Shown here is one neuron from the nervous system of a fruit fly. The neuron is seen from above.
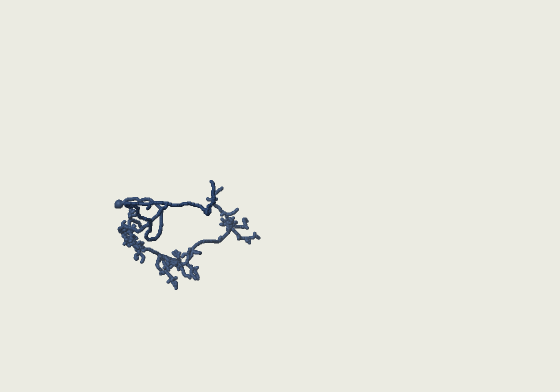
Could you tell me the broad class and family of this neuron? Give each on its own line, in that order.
visual projection neuron
OLVp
